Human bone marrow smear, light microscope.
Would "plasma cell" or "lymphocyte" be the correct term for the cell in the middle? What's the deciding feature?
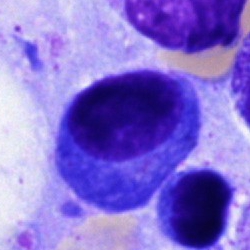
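Plasma cell. Deciding points: deep blue cytoplasm, band widest below nucleus; nucleus off-centre, toward upper part of cell.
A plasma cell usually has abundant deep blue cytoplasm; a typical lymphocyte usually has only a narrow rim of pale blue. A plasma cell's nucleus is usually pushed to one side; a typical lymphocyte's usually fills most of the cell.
Also seen: dense chromatin, staining dark purple.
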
